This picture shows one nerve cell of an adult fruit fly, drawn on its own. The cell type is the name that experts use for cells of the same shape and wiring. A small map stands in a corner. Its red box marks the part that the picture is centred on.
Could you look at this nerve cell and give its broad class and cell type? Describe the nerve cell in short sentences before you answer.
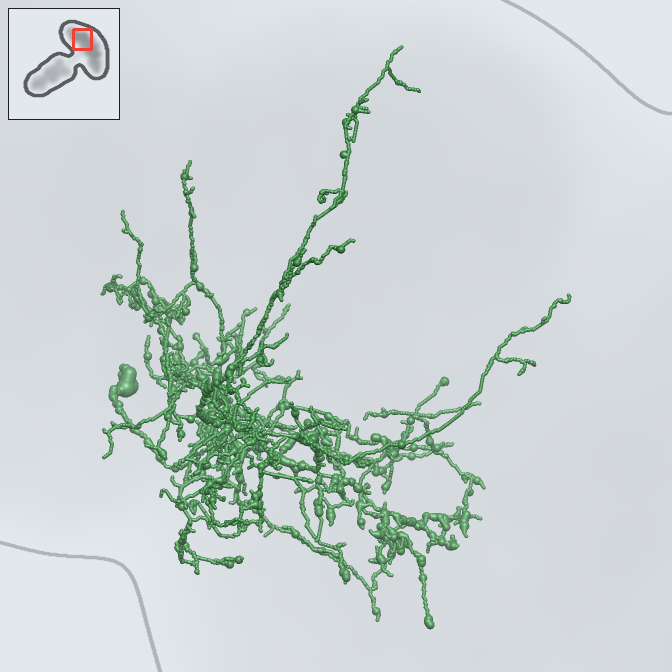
It is in the brain and does not reach the nerve cord. The cell body can be seen on the left of the picture. More than a hundred branch ends can be seen. Its broad class is central-brain intrinsic neuron. It is of cell type PLP217.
